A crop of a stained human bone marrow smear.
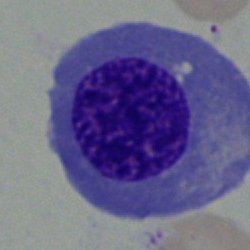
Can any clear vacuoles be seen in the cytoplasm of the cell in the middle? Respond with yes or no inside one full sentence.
Yes, at least one clear vacuole is present within the cytoplasm of the cell.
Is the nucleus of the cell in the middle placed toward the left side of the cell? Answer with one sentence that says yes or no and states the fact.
Yes, the bulk of its cytoplasm is found to the right of the nucleus.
